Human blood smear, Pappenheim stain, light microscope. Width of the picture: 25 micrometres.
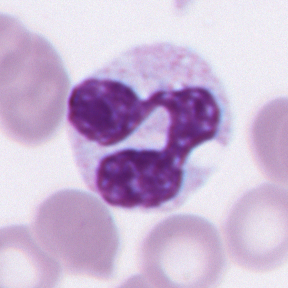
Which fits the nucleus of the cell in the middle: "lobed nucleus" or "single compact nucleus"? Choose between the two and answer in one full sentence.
Into two or more lobes the nucleus of this cell is divided.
